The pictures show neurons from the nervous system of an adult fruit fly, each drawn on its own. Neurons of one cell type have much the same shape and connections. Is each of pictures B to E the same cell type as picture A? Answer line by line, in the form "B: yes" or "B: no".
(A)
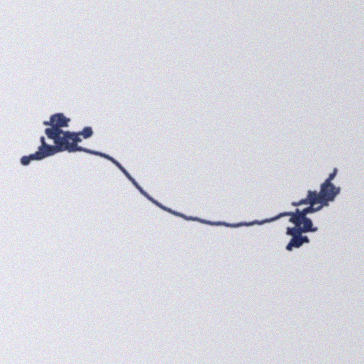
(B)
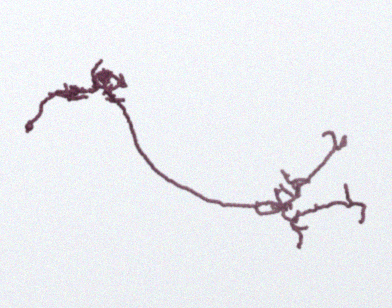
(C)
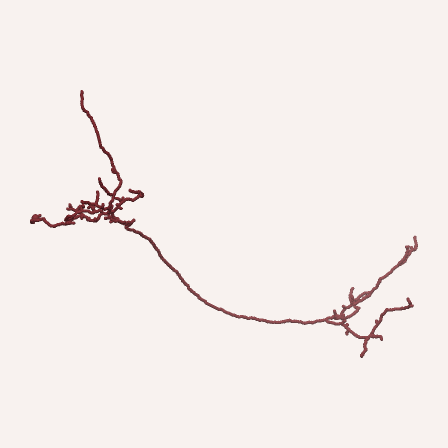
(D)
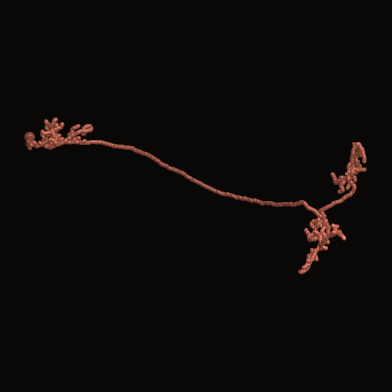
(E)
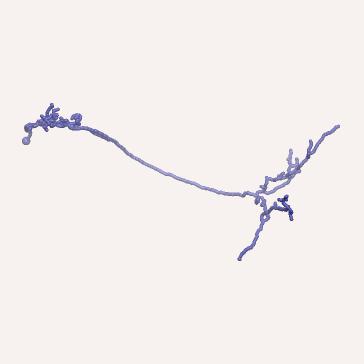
B: no
C: no
D: yes
E: no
